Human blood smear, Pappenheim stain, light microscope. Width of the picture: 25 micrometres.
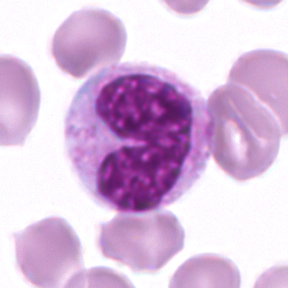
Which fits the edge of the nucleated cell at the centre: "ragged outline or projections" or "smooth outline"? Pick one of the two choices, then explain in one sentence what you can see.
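Smooth outline. The cell outline is round and smooth.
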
